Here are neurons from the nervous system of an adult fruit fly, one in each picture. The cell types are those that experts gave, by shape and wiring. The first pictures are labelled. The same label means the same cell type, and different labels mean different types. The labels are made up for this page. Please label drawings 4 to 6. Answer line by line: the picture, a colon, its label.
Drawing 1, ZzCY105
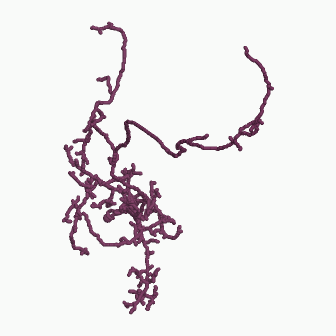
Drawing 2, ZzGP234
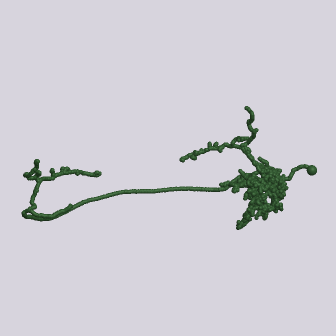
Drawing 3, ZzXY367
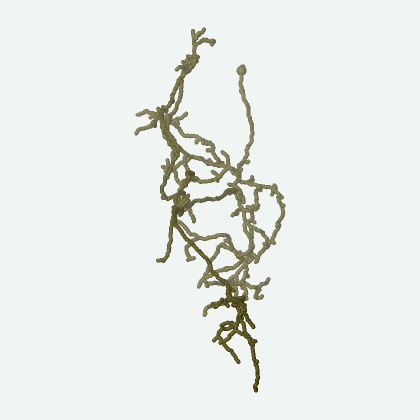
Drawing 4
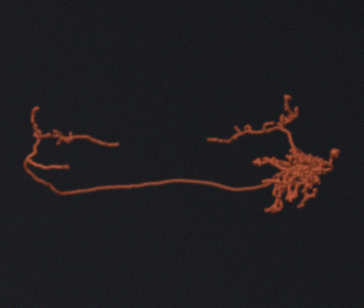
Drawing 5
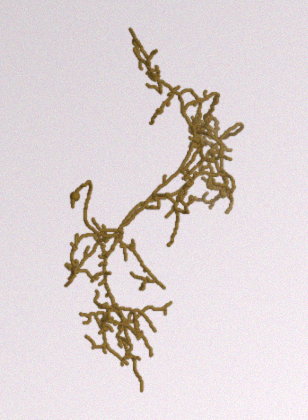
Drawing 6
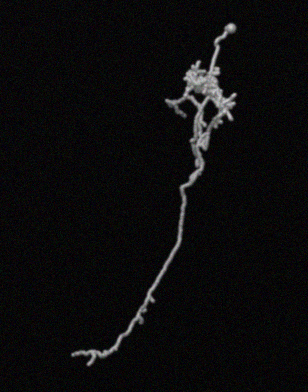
4: ZzGP234
5: ZzXY367
6: ZzCY105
